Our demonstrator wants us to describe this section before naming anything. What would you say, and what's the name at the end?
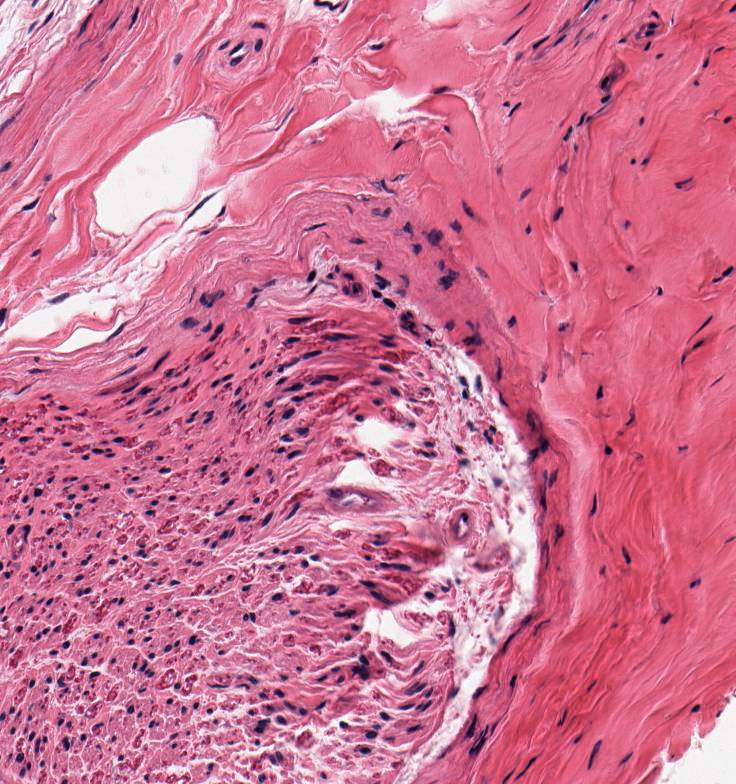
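Bundle: rounded, cellular, filling the lower left, with dense pink fibrous tissue to its top and right. Upper border: flattened cells with elongated nuclei layered parallel to its curved edge. Stroma: dense, strongly eosinophilic collagen with sparse spindle-shaped nuclei. No fat cells. This is tibial nerve.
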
